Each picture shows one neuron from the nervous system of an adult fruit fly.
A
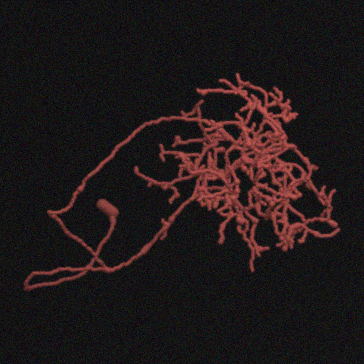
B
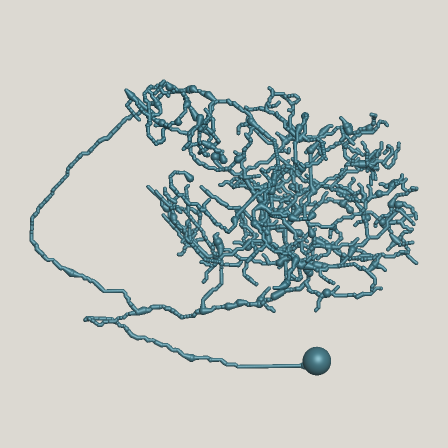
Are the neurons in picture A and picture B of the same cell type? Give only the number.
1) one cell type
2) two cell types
2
